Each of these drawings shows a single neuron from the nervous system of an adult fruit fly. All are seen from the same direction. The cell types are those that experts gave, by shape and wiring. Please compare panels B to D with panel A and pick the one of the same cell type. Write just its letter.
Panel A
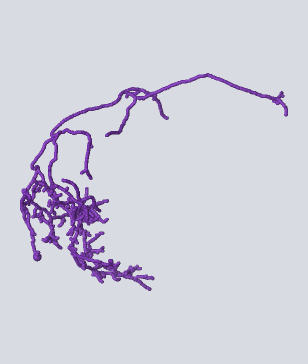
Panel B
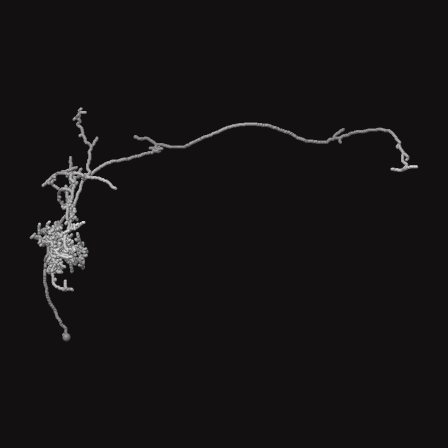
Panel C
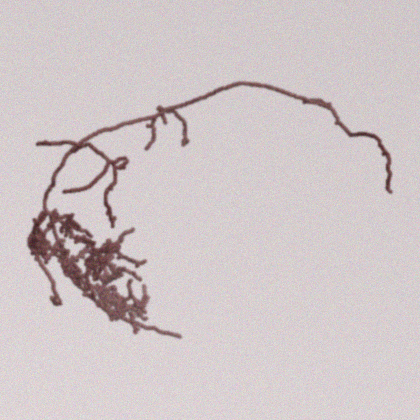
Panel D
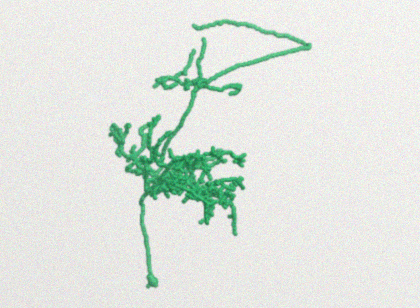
C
